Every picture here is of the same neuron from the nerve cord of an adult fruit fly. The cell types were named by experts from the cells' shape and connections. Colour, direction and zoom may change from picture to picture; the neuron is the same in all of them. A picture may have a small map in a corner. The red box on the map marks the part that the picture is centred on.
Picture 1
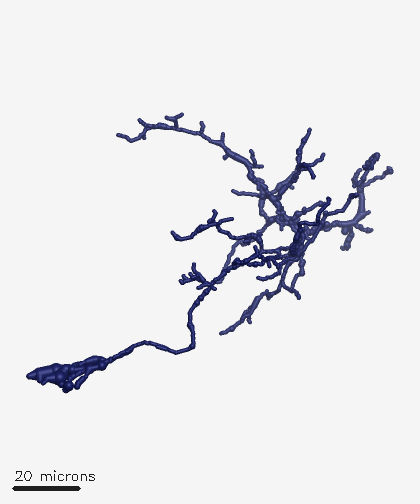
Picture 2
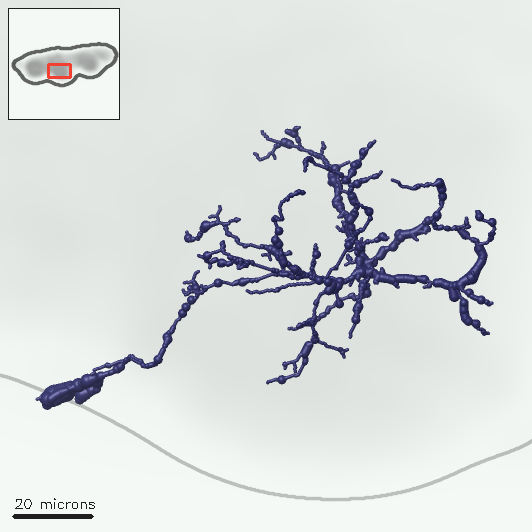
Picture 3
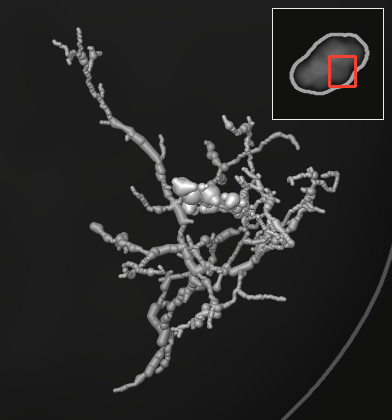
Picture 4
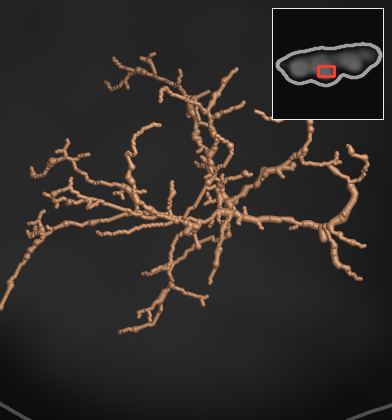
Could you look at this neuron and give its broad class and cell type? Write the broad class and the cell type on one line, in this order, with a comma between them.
nerve-cord intrinsic neuron, INXXX471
